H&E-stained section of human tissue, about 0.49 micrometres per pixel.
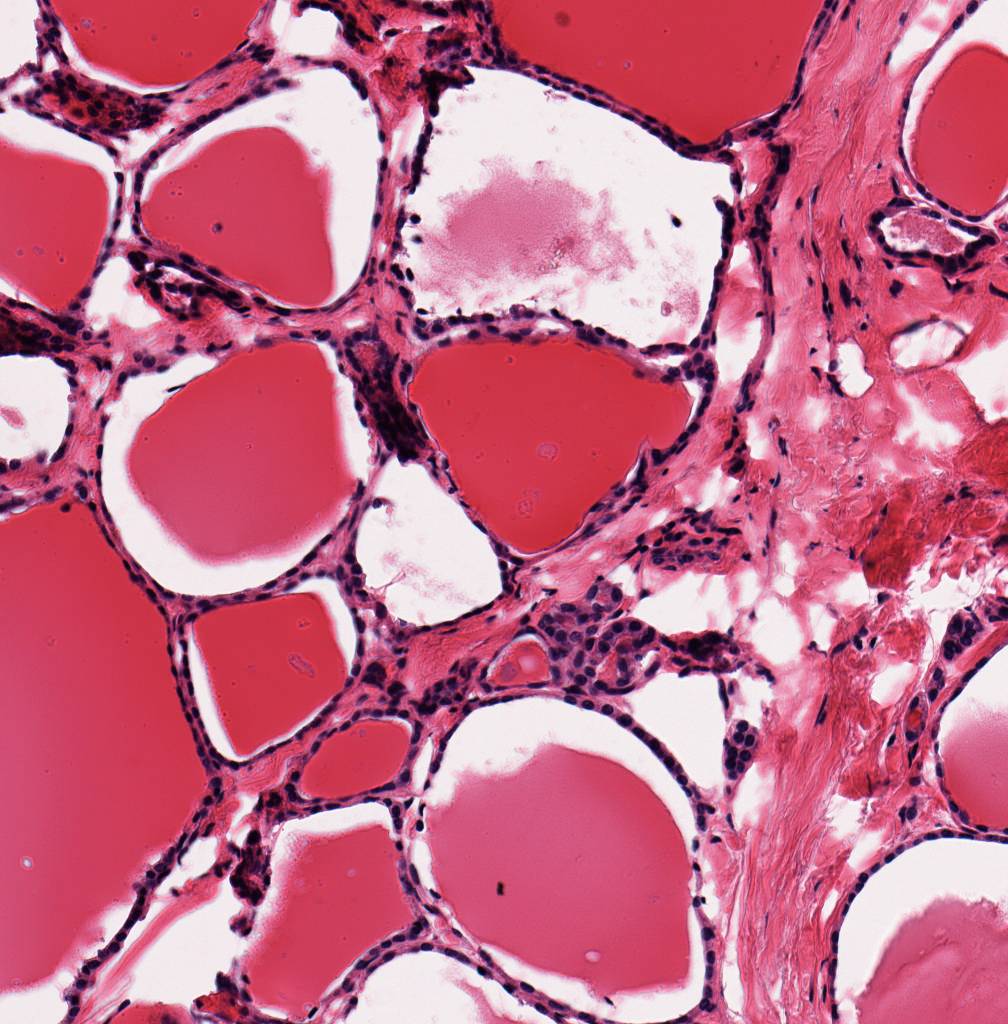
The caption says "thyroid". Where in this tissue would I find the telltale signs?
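Much of this field fits the thyroid.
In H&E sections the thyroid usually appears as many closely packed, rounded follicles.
Such follicles fill most of the field here, though they vary widely in size, the largest lying along the left edge.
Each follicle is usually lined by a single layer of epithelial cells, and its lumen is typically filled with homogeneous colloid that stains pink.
Here too the lining is a single layer, of flattened cells, and most follicles hold homogeneous deep pink material. The follicle at the top centre does not match: instead of dense content, it holds pale, wispy pink material.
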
